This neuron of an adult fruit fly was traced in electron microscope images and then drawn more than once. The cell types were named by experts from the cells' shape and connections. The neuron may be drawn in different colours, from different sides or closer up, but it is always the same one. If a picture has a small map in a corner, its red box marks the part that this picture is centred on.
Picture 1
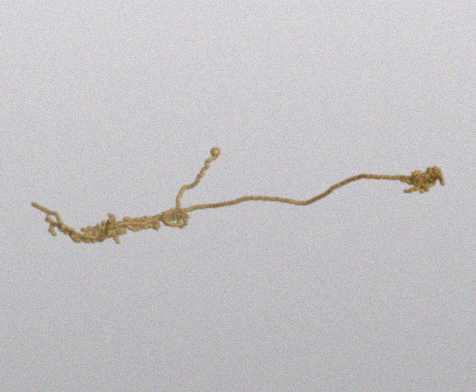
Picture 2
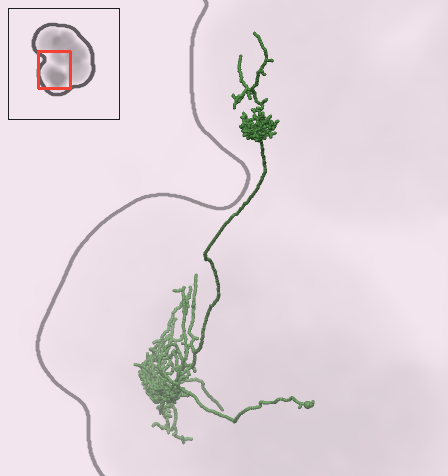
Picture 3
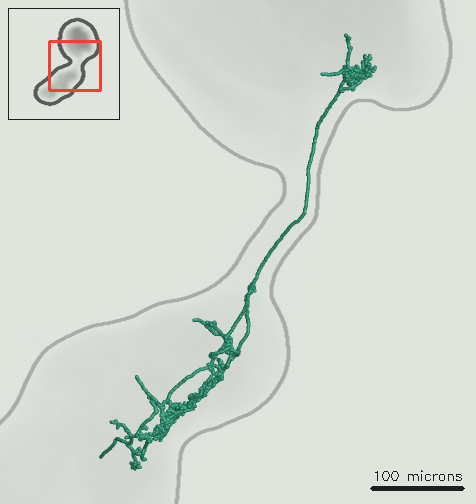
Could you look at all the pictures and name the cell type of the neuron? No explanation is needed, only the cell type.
AN09B020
